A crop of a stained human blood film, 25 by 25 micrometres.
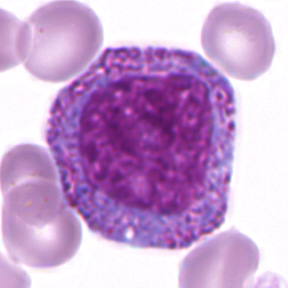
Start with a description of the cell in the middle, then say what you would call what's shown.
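Look first at the nucleus: it fills most of the cell, with a moderate rim of cytoplasm all the way round. Its purple chromatin forms a fine network of strands, not dense solid clumps. Between the granules the cytoplasm is pale bluish, and one small clear vacuole sits near the lower edge. This is a promyelocyte.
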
